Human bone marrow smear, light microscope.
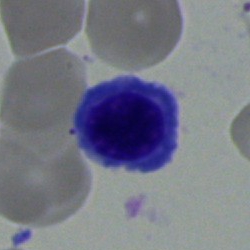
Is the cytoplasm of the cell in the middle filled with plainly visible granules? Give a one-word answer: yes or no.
No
